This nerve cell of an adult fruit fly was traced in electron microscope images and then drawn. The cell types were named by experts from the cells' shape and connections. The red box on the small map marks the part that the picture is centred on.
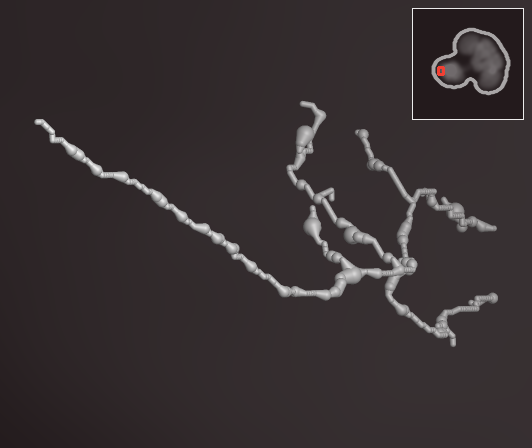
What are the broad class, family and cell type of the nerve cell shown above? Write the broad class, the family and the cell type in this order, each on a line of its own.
sensory neuron entering the nerve cord
class mechanosensory tactile
SNta38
